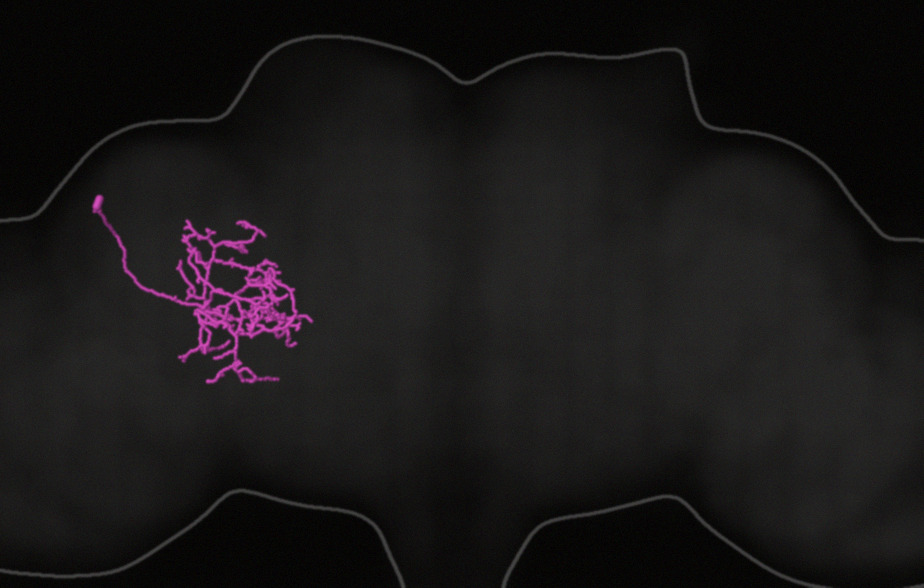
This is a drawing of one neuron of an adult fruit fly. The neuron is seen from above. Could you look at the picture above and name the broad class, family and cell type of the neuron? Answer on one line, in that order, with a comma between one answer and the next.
central-brain intrinsic neuron, hemilineage SLPal3_and_SLPal4_dorsal, CB4120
